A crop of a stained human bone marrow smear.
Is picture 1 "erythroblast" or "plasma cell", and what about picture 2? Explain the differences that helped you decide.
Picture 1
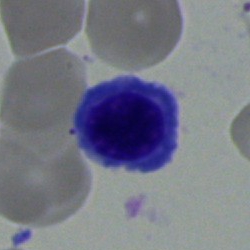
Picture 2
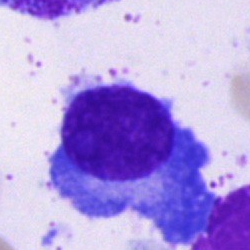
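Sorting first: picture 1 holds the erythroblast and picture 2 the plasma cell. Check one, position of the nucleus: in picture 2 it sits off-centre toward the top, with most of the cytoplasm gathered below and to the right of it, while in picture 1 cytoplasm surrounds the nucleus on every side.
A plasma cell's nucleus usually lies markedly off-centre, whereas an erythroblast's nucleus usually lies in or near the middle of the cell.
On this point the two pictures part ways. Check two, colour of the cytoplasm: picture 2 is a clear blue and picture 1 a deep blue.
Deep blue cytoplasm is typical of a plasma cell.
Since both cells here are blue, colour does not separate them. Check three, chromatin: picture 1 stains a dark, dense purple, and picture 2 is dark purple and fairly dense with only mild mottling, so the two are much alike. Check four, outline: both are irregular, with small bumps along the edge in picture 1 and ragged, bulging cytoplasmic edges in picture 2. Last check, inclusions: neither cytoplasm shows distinct granules, and picture 1 also has no visible vacuoles.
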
